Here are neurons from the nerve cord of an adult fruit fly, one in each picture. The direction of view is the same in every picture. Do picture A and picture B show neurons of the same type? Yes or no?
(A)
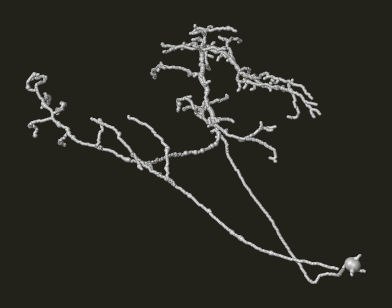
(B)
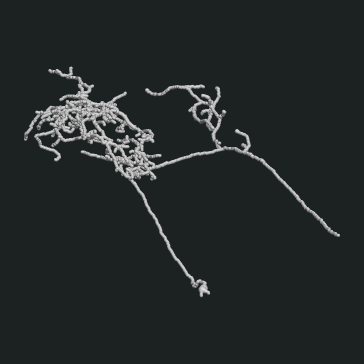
yes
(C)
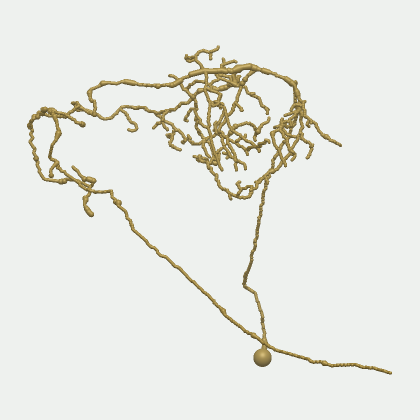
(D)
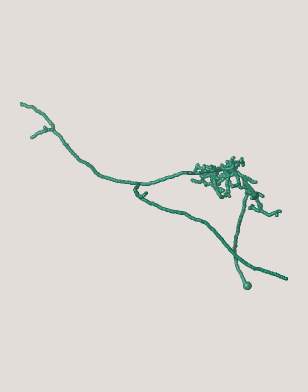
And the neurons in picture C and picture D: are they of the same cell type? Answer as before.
no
